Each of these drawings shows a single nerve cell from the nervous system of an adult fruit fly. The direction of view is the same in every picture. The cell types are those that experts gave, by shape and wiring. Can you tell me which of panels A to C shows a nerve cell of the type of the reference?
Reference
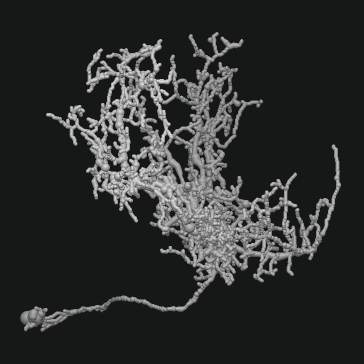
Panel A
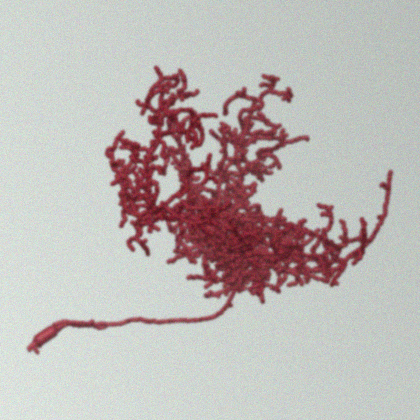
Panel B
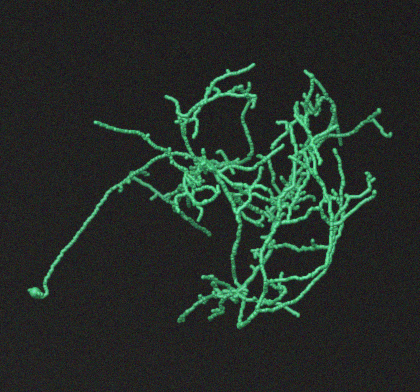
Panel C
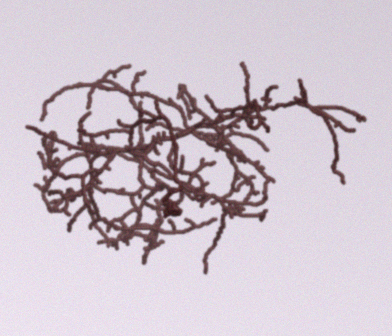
A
